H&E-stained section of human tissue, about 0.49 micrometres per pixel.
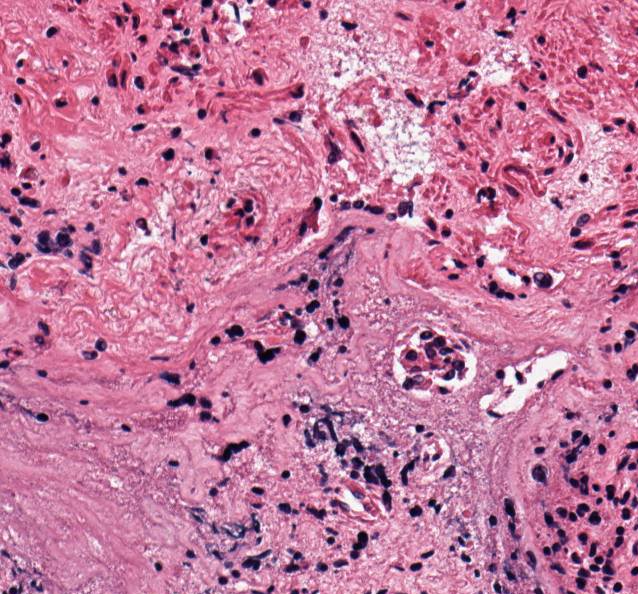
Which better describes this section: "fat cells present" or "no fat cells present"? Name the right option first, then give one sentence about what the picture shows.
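No fat cells present. No fat cells are seen in the field.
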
